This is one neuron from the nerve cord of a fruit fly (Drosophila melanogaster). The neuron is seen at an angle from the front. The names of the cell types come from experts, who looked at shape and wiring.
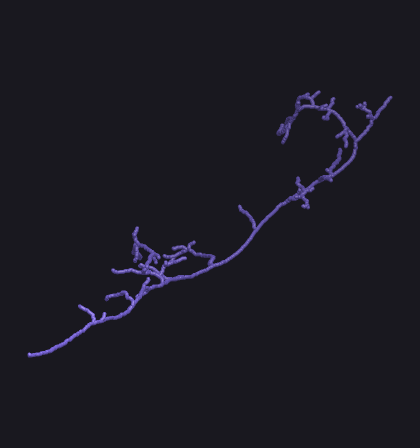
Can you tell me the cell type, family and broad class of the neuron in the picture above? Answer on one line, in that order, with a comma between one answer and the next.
DNg45, DNg, descending neuron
